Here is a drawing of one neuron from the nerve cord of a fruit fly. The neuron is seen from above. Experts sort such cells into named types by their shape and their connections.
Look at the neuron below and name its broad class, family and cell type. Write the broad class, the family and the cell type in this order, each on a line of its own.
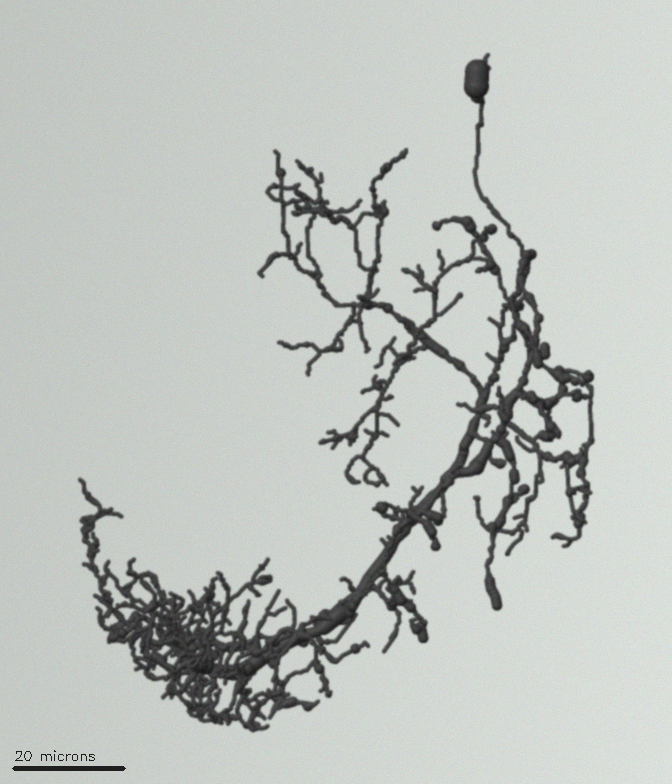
nerve-cord intrinsic neuron
hemilineage 08A
IN08A012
